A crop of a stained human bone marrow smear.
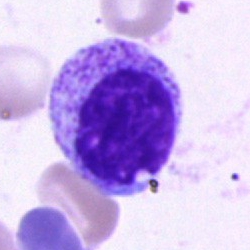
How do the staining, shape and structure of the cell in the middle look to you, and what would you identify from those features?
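Start with the outline: it is round to slightly oval, and smooth. Now find the nucleus, which sits off-centre toward the lower right. Notice how the cytoplasm is widest on the upper-left side and thins to a narrow rim at the lower right. Many purple granules lie scattered through it. This cell is a myelocyte.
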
